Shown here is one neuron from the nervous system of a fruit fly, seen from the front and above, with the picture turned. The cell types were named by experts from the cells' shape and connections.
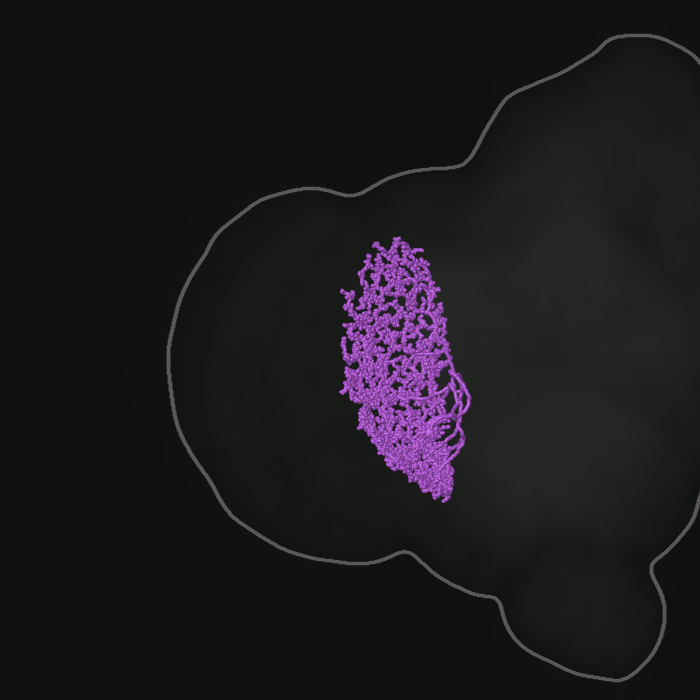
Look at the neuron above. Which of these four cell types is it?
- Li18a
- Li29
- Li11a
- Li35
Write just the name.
Li11a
